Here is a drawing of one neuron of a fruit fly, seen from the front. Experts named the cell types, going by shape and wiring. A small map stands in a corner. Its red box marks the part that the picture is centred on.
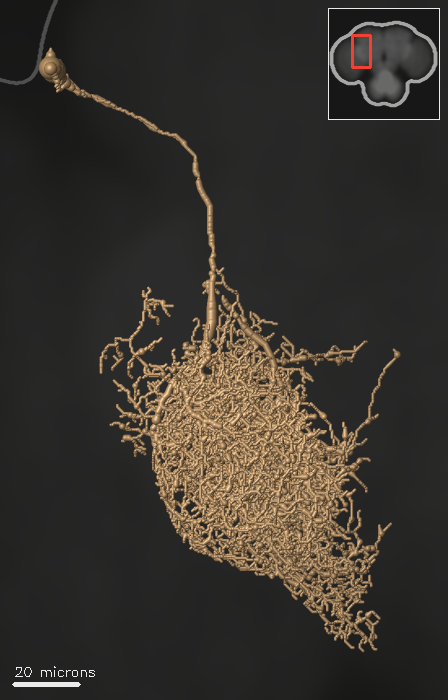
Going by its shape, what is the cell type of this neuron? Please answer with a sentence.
The cell type is AVLP083.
